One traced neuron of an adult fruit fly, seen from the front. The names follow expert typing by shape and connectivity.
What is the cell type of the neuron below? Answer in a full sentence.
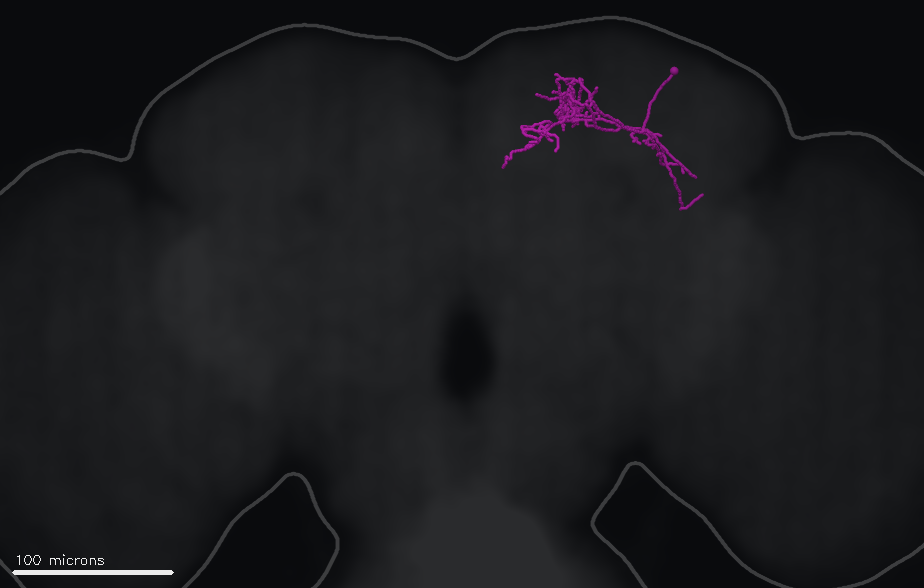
The cell type is SIP048.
